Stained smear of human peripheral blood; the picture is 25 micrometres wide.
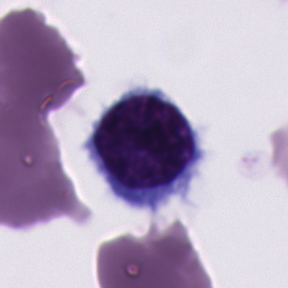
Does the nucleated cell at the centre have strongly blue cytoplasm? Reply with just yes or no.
Yes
